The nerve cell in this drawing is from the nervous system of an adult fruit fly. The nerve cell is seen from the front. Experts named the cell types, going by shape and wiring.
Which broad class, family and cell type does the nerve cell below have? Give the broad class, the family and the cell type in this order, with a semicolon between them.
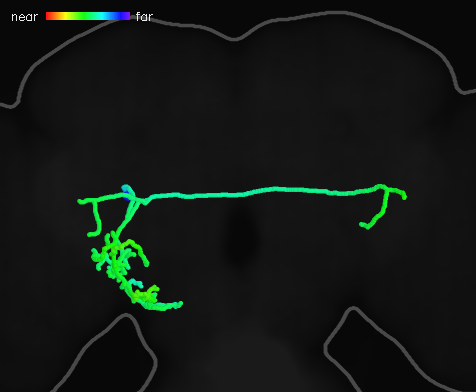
central-brain intrinsic neuron; hemilineage VLPl&p2_posterior; WED118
